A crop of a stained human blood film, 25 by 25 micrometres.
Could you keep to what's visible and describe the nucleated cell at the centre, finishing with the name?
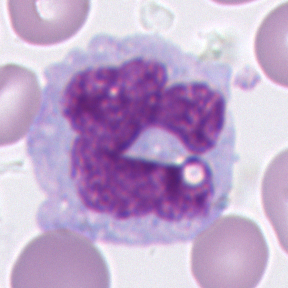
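The outline is roughly round, with a slightly irregular, frayed edge. The nucleus is folded into a horseshoe shape that opens toward the right, and no distinct nucleoli are visible in it. A small, bright, round, ring-like spot lies over its lower-right end. This cell is a monocyte.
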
